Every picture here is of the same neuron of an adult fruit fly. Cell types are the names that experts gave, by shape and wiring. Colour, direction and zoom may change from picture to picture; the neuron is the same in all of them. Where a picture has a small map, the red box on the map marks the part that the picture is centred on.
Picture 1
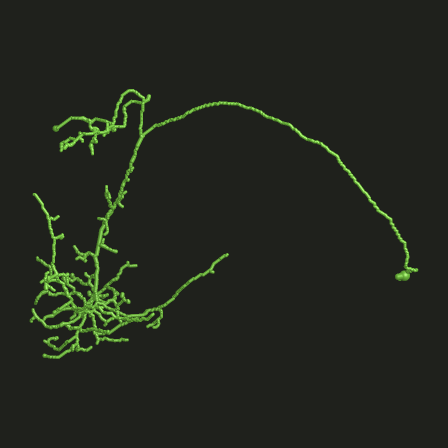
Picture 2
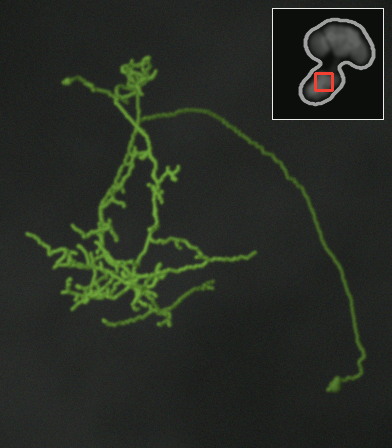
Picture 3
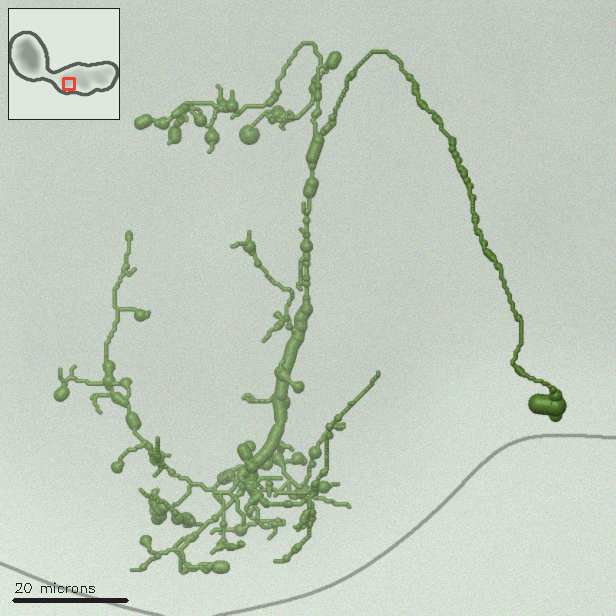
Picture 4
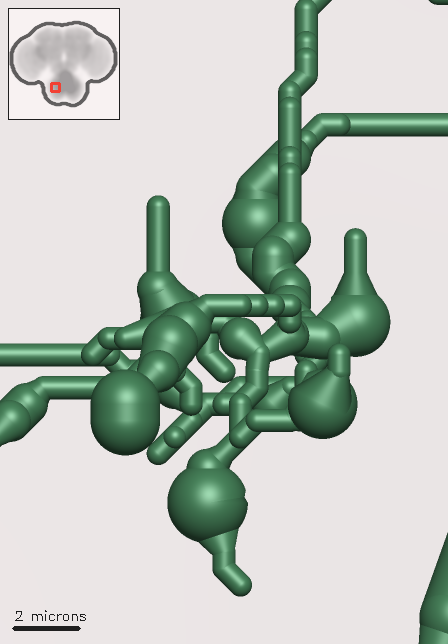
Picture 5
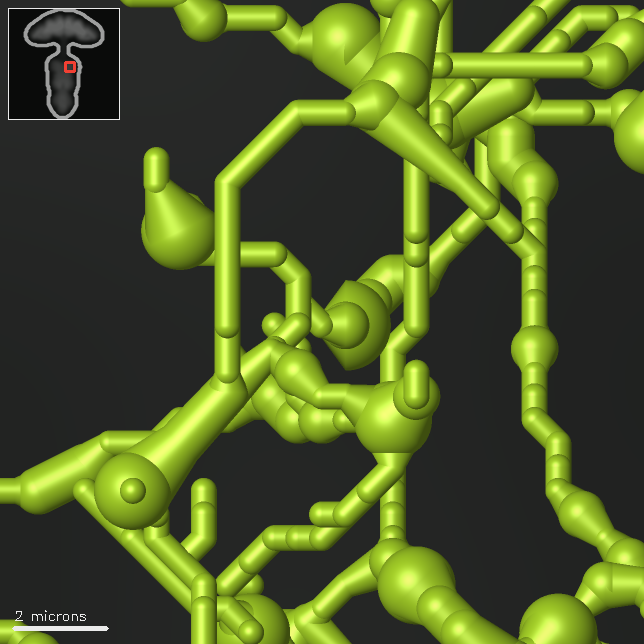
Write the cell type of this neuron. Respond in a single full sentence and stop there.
This neuron carries the cell type designation IN12B059.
